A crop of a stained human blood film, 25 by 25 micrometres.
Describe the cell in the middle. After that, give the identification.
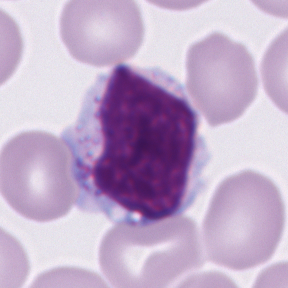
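Looking first at the nucleus, I notice an angular outline, with fairly straight sides meeting at distinct corners. On its left side there is a shallow concave indentation. The cytoplasm is widest on that same left side and narrows to only a thin rim on the right. Scattered through it I can pick out fine reddish-purple granules. The cell is about 13 micrometres across, and the nucleus fills about 70% of its area. This is a large granular lymphocyte.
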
